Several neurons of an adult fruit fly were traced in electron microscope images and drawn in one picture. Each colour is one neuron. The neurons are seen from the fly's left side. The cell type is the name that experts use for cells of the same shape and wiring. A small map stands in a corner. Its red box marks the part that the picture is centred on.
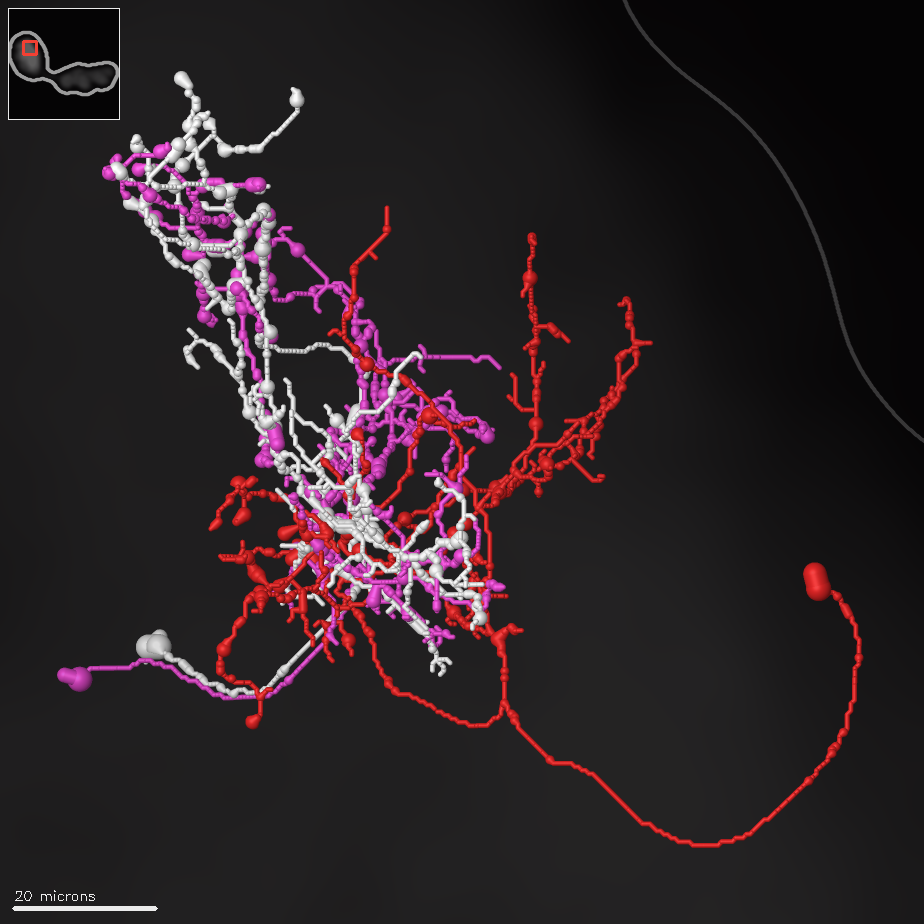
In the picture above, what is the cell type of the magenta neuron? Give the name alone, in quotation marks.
"LHAV2j1"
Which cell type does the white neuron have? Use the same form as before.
"CB2938"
